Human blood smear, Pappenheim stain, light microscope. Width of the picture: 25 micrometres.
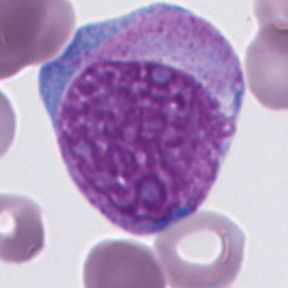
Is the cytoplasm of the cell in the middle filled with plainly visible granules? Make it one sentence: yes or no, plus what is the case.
Yes, the cell's cytoplasm contains many granules that can be seen.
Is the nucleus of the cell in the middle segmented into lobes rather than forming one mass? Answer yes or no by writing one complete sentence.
No, this cell has an undivided nucleus that is compact and round, oval or kidney-shaped.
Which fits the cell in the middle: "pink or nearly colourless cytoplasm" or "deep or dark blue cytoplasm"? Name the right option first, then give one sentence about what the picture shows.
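Deep or dark blue cytoplasm. The cytoplasm is blue, most deeply at the left edge of the cell.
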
